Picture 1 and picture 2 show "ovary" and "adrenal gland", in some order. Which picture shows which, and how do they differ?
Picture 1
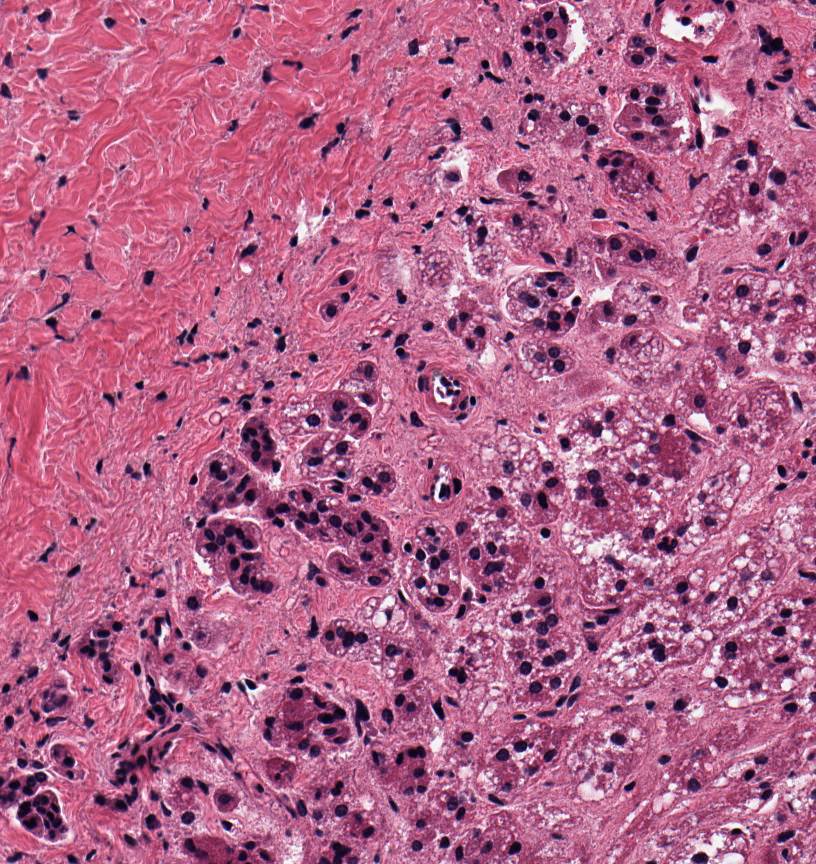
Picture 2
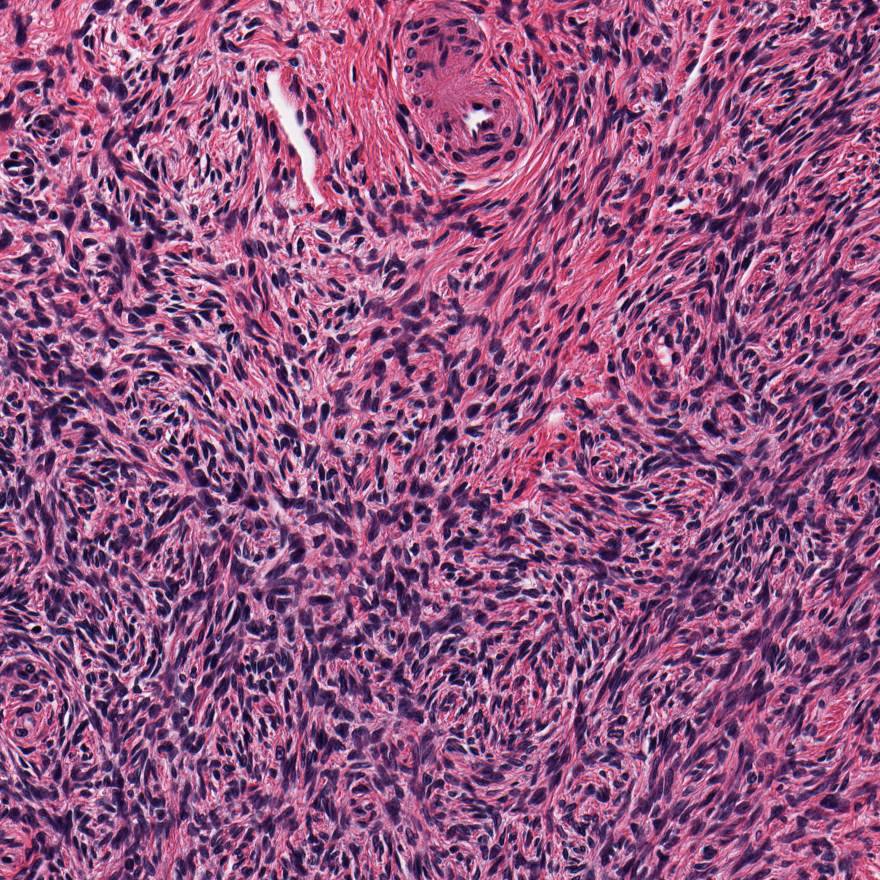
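Picture 1 is the adrenal gland, and picture 2 is the ovary. In picture 1, dense pink collagen fills the upper left, and nests of cells take up the right and lower parts. Look at the right half: many of those cells have cytoplasm filled with several small clear vacuoles. Toward the lower middle and left, some nests have cells with granular pink cytoplasm and few vacuoles instead. The nuclei in the nests are small, round and dark. Picture 2 is different throughout: spindle cells fill the whole field in short bundles that swirl and interlace. Their nuclei are dark, elongated to oval and closely crowded, with scant pink cytoplasm and indistinct cell borders. Pink collagen fibres run between the cells, densest toward the top.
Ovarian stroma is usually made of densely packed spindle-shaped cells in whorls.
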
